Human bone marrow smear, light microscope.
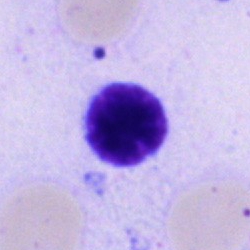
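Lymphocyte, the central cell in this marrow smear. Its nucleus fills almost the whole cell, with no nucleolus to be seen. There's very little cytoplasm, at most a very thin rim around the nucleus. No vacuoles show anywhere in the cell.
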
